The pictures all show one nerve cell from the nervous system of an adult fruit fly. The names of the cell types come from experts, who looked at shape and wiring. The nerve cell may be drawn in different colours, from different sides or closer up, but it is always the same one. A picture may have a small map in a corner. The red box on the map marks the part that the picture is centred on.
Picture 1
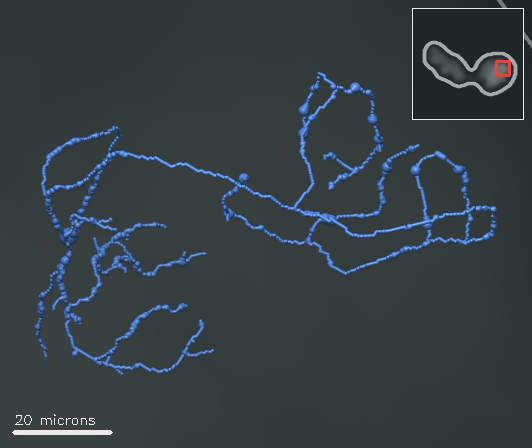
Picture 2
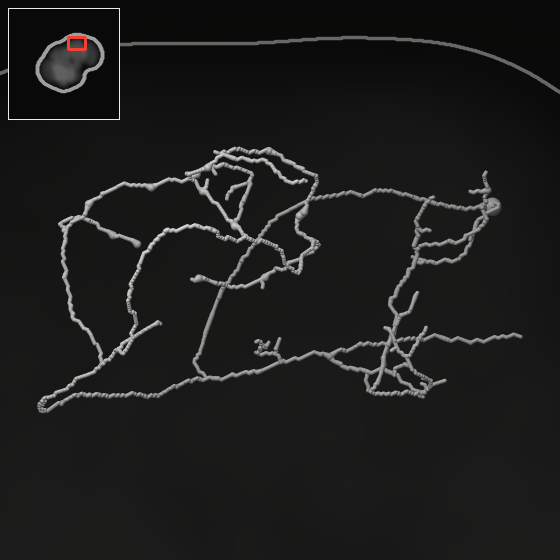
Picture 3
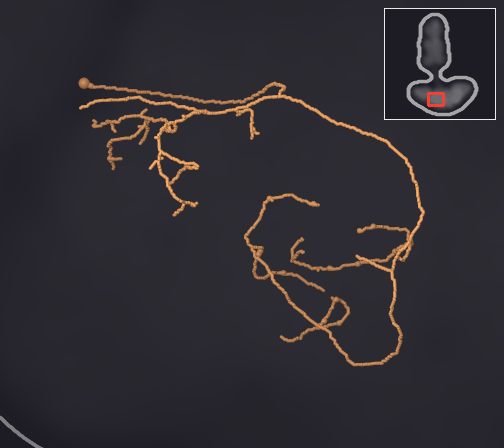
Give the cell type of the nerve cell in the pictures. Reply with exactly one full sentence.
The nerve cell is categorized under cell type LHPV5b1.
